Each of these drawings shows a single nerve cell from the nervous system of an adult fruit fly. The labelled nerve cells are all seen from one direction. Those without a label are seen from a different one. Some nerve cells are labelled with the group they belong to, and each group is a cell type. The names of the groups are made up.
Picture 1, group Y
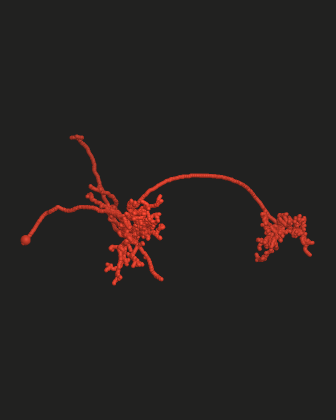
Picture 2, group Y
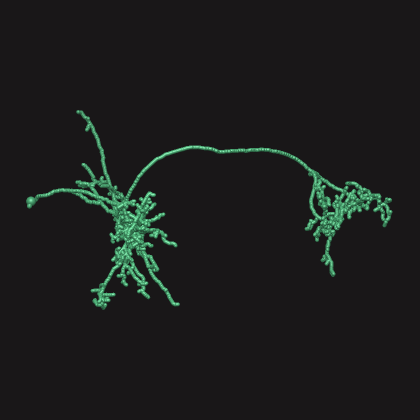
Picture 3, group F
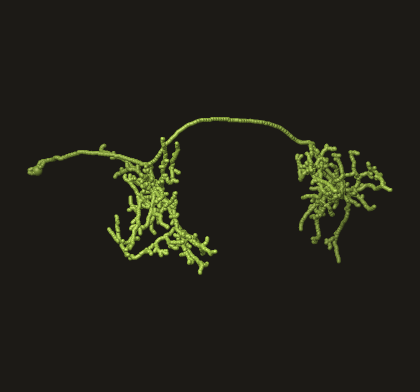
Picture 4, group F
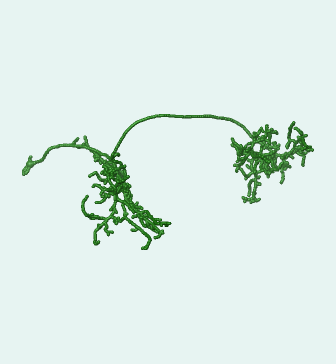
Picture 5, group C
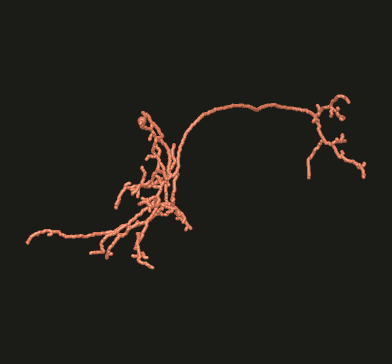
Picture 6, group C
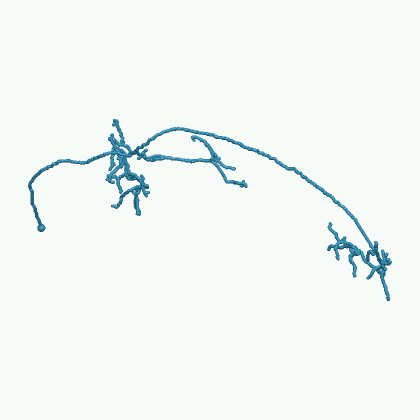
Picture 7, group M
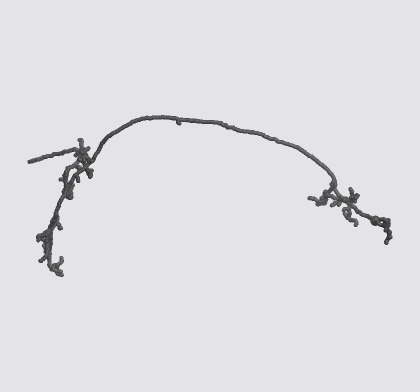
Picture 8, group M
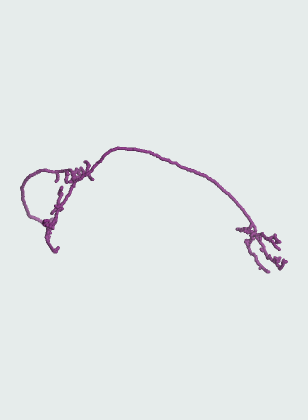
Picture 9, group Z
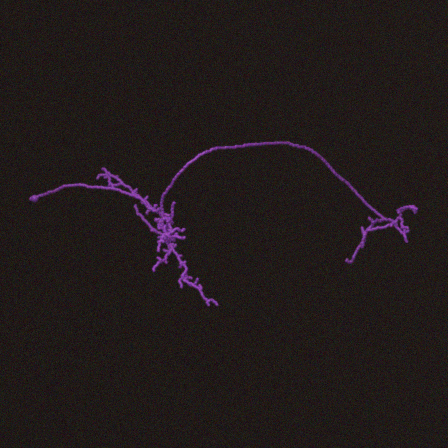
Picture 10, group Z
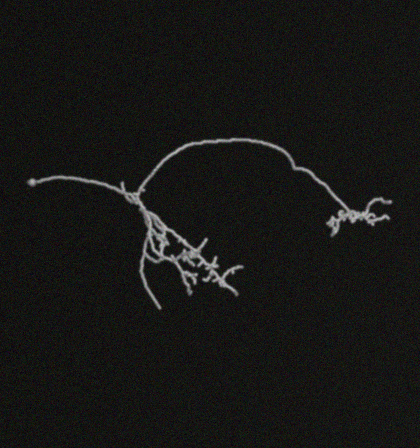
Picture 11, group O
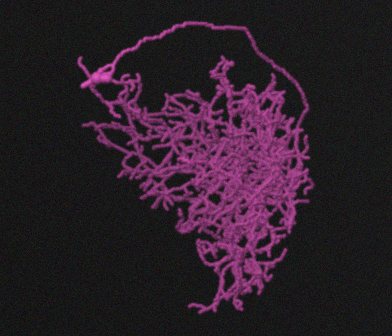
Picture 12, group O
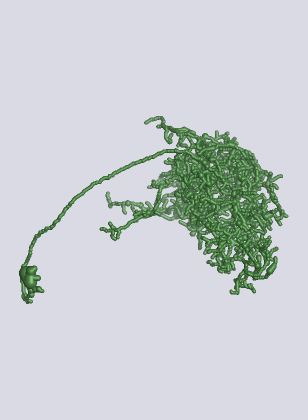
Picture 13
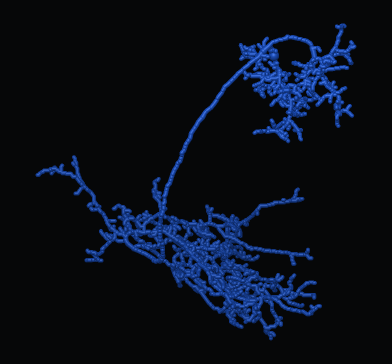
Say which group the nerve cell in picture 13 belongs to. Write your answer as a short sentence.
It belongs to group Y.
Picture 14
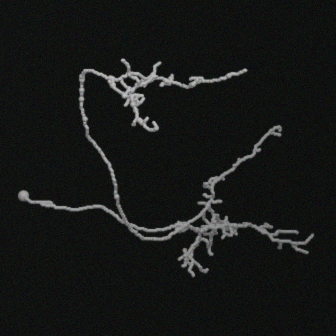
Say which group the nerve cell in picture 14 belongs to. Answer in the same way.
It belongs to group C.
